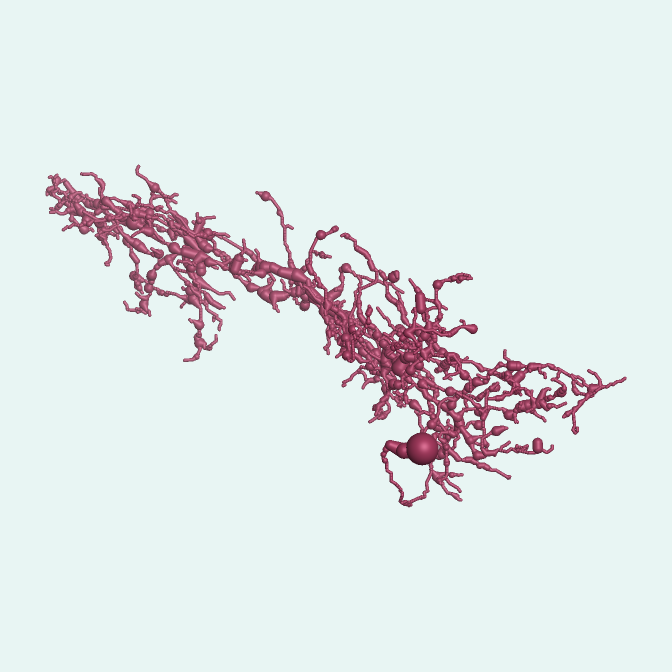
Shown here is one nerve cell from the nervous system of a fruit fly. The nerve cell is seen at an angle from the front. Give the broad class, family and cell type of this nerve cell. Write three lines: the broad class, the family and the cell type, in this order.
central-brain intrinsic neuron
hemilineage TRdm
GNG075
